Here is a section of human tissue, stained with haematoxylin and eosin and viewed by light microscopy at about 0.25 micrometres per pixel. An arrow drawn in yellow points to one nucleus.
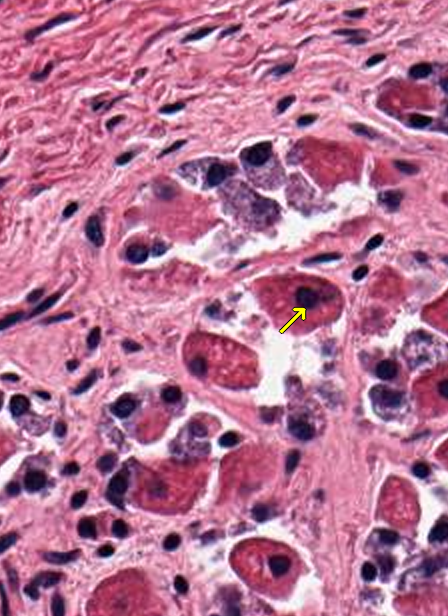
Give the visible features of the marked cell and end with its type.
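The nucleus is round, dark and single, and it sits near the middle of the cell. The cytoplasm is plentiful and a deep pink-red, with a finely mottled look rather than a smooth one. The cell's outline is a clear-cut oval to rounded polygon, much larger than the small dark spindle-shaped nuclei nearby. Type of cell: parietal cell.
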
